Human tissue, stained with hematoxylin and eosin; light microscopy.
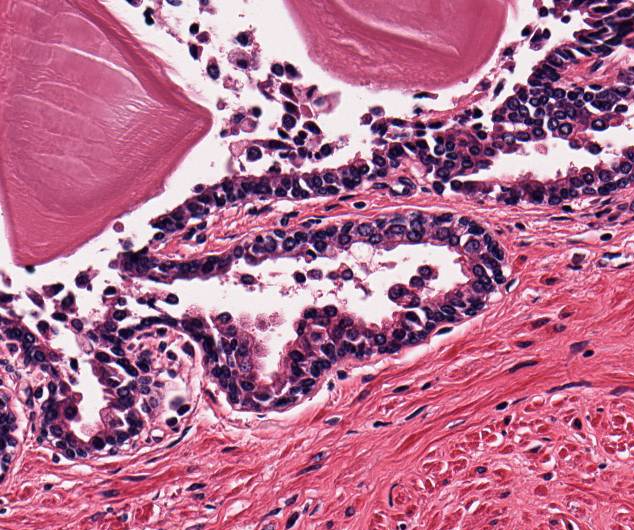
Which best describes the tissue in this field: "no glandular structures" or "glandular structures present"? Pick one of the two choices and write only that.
Glandular structures present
